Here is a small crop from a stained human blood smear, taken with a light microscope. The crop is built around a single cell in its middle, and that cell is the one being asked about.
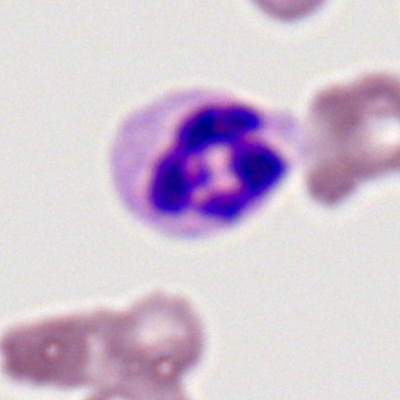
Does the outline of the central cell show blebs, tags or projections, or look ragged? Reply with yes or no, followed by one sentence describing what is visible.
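No. The cell outline is rounded and smooth.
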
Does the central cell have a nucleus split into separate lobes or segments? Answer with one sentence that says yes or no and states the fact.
Yes, this cell has a nucleus made up of distinct lobes or segments.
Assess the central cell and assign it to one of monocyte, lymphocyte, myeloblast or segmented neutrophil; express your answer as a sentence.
The centered cell in this crop is a segmented neutrophil.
